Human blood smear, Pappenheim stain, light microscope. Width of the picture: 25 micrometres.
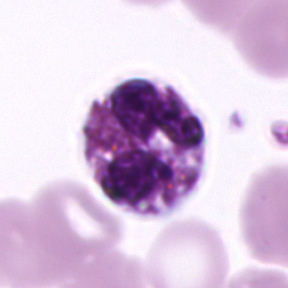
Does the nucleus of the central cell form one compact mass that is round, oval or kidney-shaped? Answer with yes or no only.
No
